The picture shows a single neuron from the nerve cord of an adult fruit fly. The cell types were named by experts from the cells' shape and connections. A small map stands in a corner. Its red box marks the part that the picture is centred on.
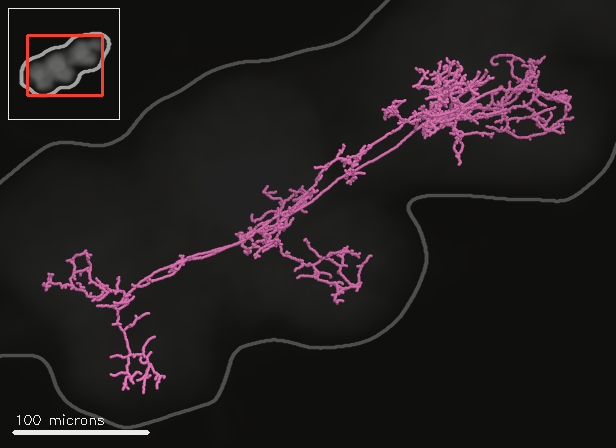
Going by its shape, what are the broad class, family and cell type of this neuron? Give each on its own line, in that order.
nerve-cord intrinsic neuron
hemilineage 05B
IN05B018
